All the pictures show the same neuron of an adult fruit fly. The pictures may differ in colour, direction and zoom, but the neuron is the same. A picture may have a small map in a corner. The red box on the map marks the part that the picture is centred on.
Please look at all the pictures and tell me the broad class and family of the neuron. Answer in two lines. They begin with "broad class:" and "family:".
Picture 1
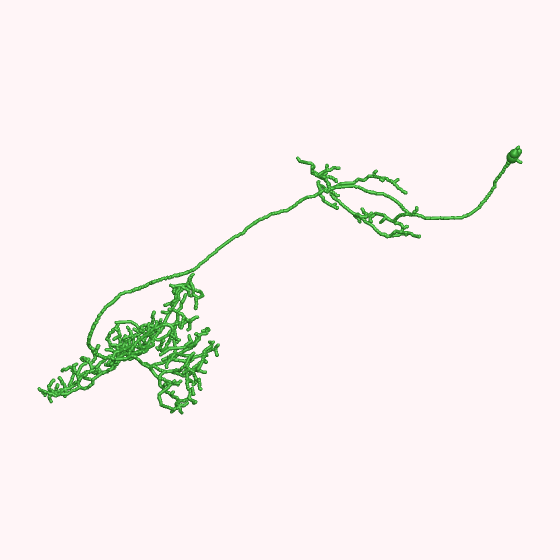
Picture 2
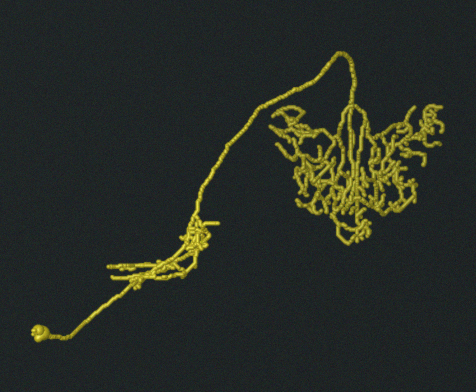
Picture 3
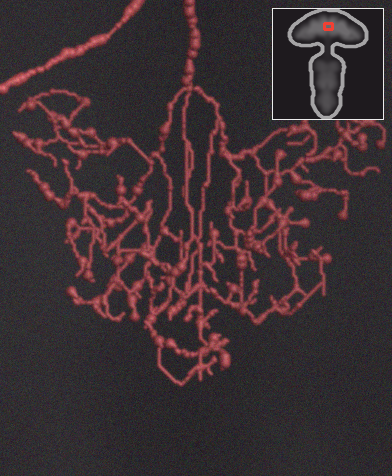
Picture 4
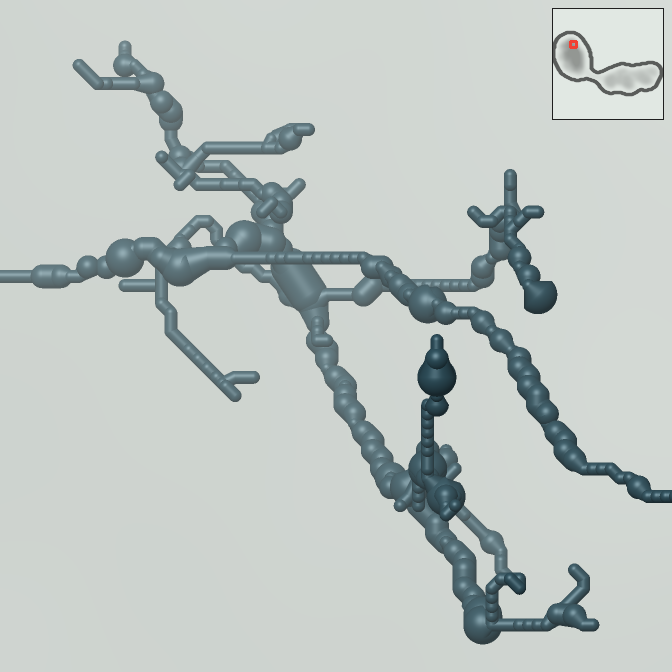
broad class: central-brain intrinsic neuron
family: hemilineage DL1_dorsal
